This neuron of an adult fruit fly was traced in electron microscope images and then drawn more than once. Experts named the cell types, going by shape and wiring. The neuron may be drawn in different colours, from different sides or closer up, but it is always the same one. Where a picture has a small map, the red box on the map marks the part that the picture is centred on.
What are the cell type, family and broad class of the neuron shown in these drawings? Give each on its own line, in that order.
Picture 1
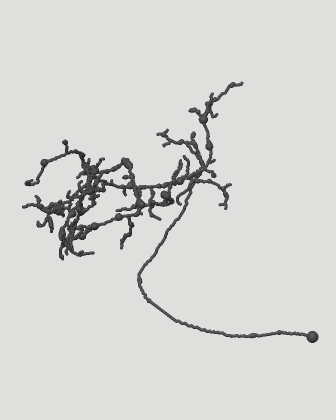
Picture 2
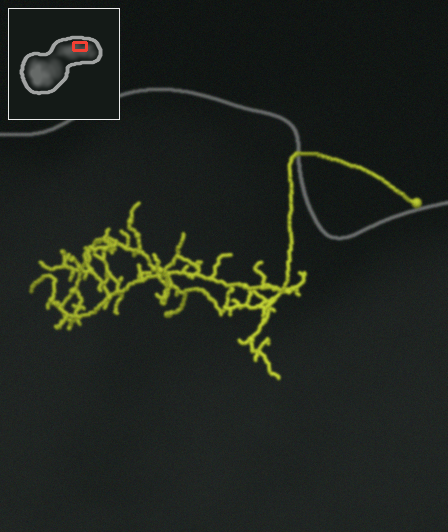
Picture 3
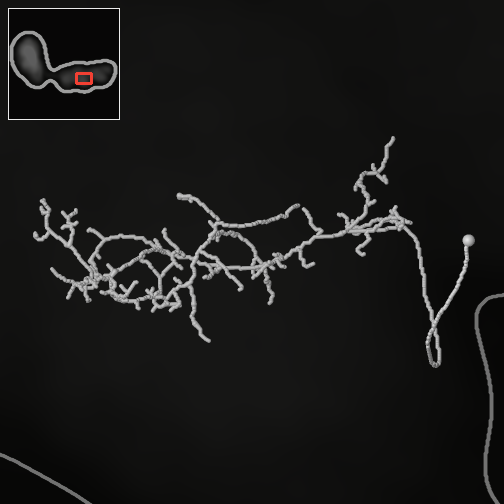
IN20A.22A089
hemilineage 20A.22A
nerve-cord intrinsic neuron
